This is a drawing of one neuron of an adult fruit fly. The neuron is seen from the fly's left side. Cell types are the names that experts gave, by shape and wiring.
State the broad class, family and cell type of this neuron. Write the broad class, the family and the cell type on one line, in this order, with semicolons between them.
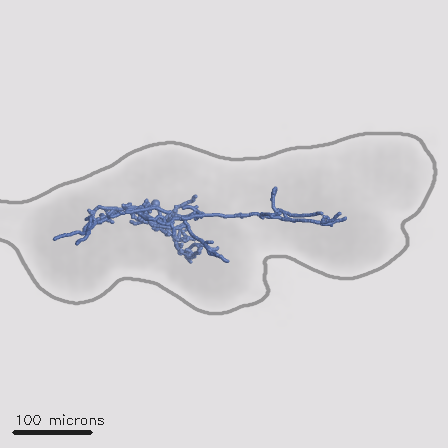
nerve-cord intrinsic neuron; hemilineage 18B; IN18B045_b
